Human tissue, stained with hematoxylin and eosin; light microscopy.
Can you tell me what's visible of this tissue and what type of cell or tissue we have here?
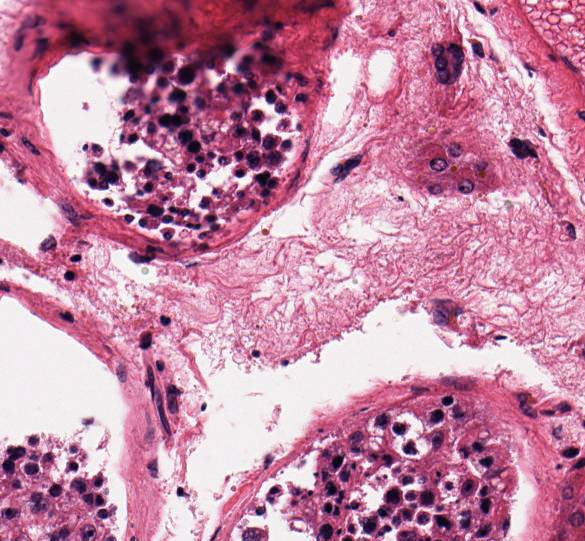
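Parts of three rounded tubules: upper left, lower right, lower left. Broad band of stroma through centre separates them. Tubules filled with loosely packed cells; nuclei small, round, dark purple. Each tubule bounded by thick pink fibrous wall. Upper right, in stroma between tubules: small cluster of cells, abundant pink cytoplasm, round nuclei. Tissue: testis.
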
